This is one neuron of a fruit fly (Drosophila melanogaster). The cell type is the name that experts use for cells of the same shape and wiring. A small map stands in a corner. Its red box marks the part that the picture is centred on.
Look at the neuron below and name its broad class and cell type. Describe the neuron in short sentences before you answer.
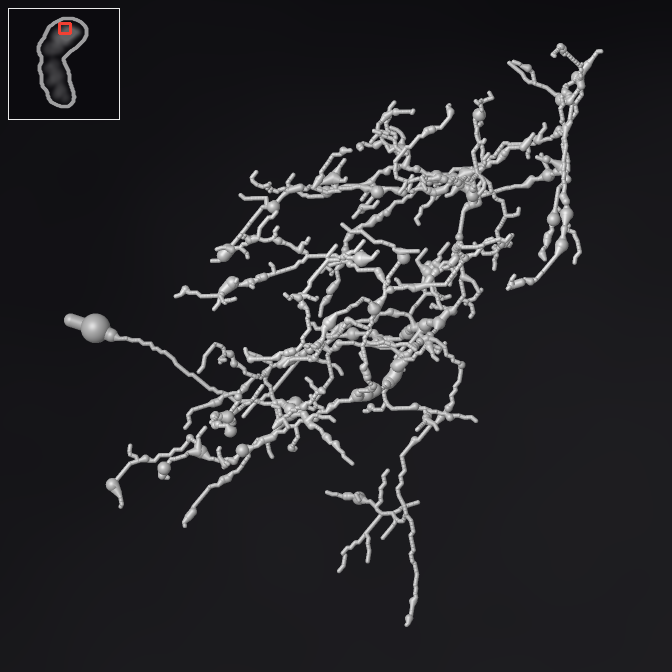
Its cell body lies on the left of the picture. As drawn here it is about as wide as it is tall. This is a central-brain intrinsic neuron. Its cell type is CB2178.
